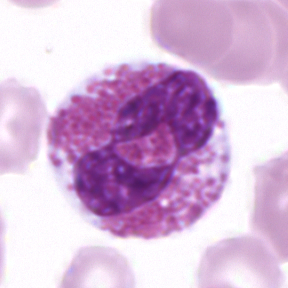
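An eosinophil, the central cell of a stained peripheral blood smear. First, its outline is round and smooth. Next, the nucleus consists of two large lobes, one at the upper right of the cell and one at the lower left. Finally, the chromatin is dark purple and coarsely clumped.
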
